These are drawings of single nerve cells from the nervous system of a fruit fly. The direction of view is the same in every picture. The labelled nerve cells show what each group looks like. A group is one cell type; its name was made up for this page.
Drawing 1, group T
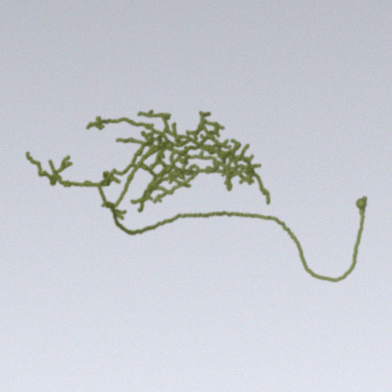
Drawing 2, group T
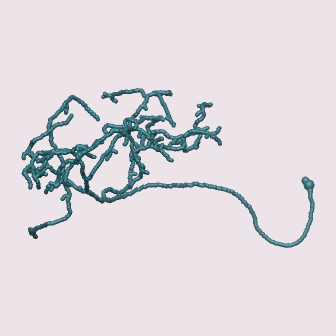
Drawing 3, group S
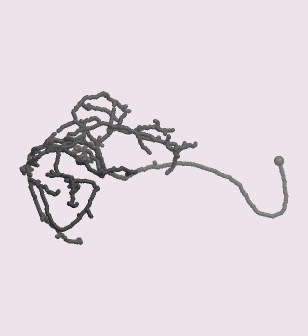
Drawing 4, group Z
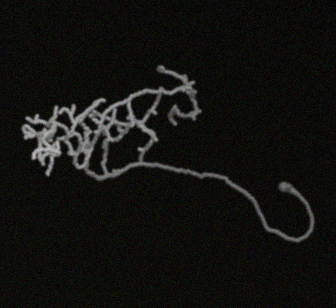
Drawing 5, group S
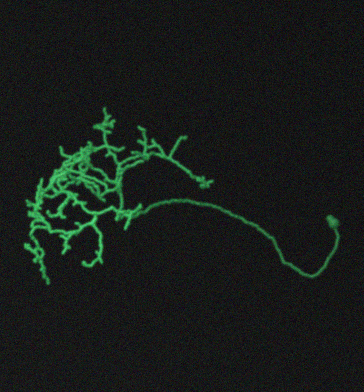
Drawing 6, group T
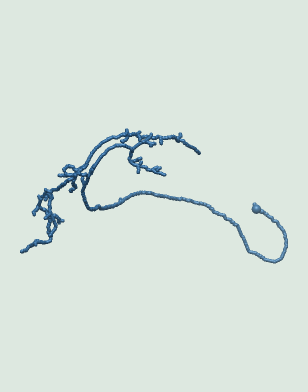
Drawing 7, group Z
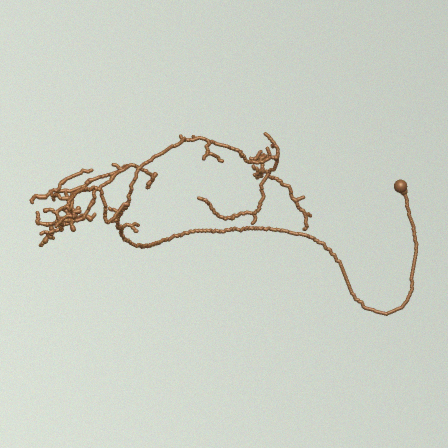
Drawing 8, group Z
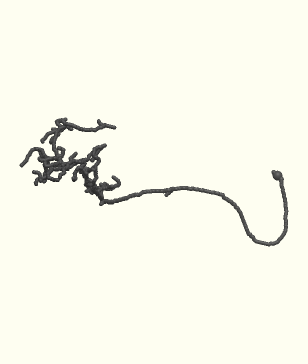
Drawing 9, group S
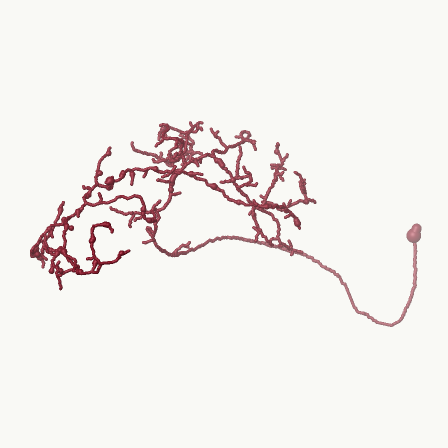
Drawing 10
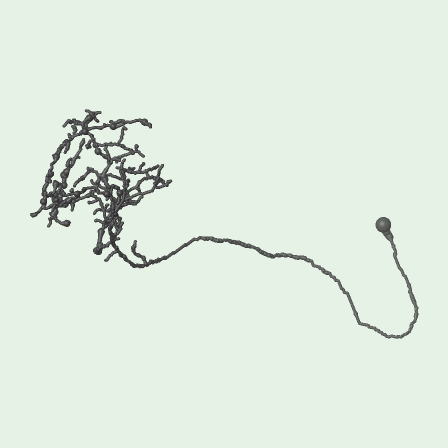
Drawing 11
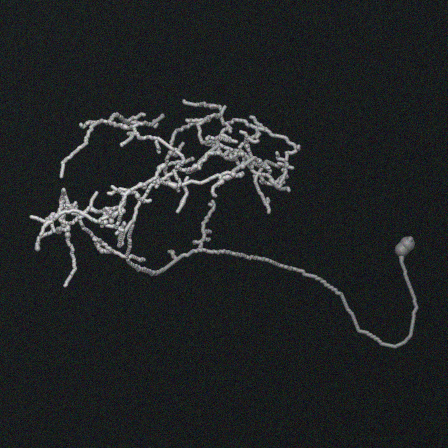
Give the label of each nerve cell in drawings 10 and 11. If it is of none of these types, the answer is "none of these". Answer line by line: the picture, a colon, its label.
10: none of these
11: group T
